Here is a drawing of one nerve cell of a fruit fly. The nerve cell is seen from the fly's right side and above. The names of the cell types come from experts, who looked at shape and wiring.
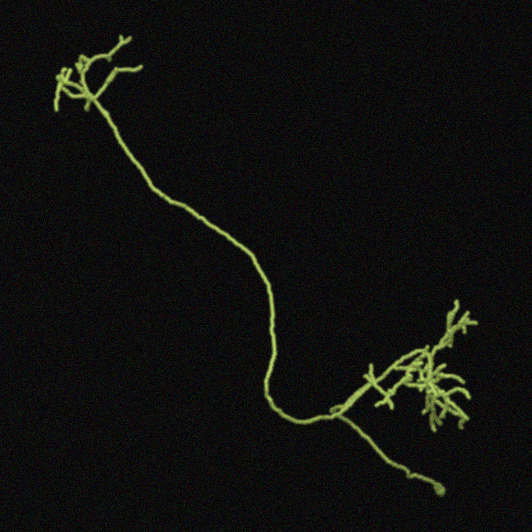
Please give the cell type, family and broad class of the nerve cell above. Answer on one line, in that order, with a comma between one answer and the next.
M_vPNml68, hemilineage ALv1, central-brain intrinsic neuron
